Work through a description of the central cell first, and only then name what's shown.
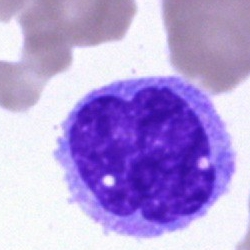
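Look first at the outline: it is roughly round. The nucleus fills most of the cell and leaves only a narrow rim of cytoplasm. Over the nucleus you can see two small round white spots. Along the lower left edge, the cytoplasm looks slightly frayed and irregular. It is a monocyte.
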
